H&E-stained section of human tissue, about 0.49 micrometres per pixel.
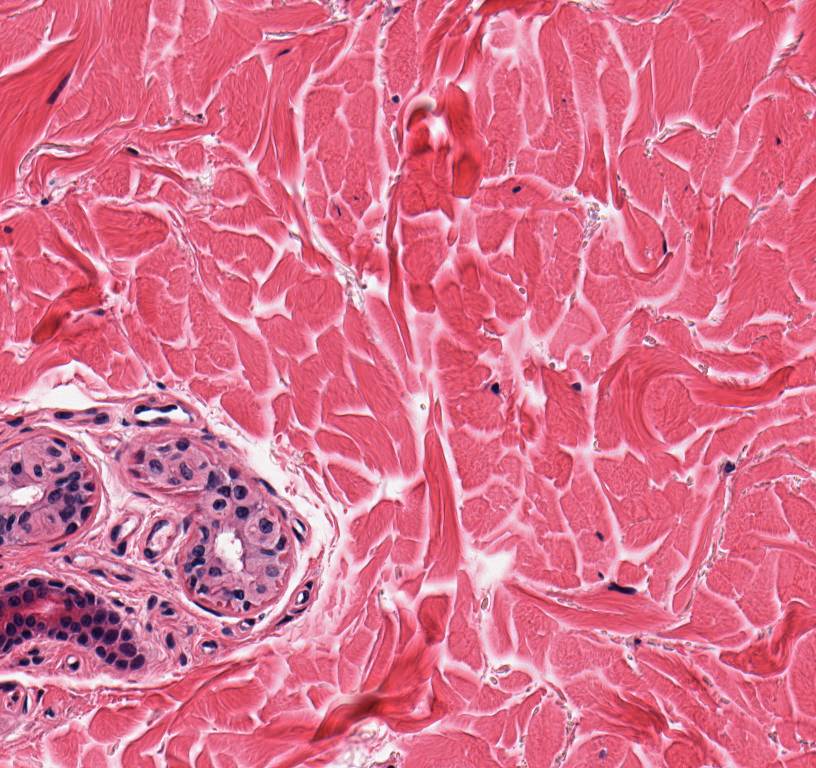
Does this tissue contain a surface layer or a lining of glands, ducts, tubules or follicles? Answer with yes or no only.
Yes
